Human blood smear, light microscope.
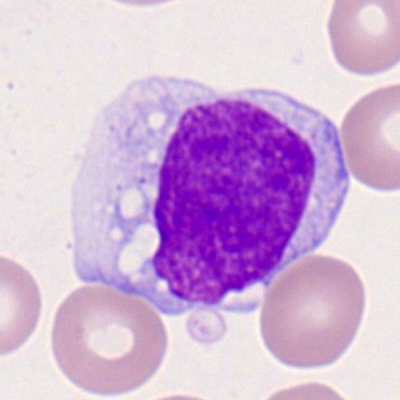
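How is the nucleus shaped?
It forms a single unlobed mass, roughly square in outline.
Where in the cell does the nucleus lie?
Toward the right side.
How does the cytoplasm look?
It is abundant and pale grey-blue, with several clear vacuoles sitting to the left of the nucleus.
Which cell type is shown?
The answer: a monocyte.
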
